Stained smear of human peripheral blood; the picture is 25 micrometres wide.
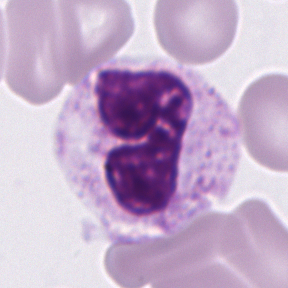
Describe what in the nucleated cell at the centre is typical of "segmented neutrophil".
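The coarse, clumped dark purple chromatin here fits a segmented neutrophil.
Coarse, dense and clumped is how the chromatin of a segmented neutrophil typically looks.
The nucleus has two lobes, one above the other, and measures about 13 by 9 micrometres.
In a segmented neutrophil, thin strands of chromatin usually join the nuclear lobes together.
Beyond that, the cell is roughly round with a smooth edge, and its cytoplasm is plentiful and pale pinkish-lilac.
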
